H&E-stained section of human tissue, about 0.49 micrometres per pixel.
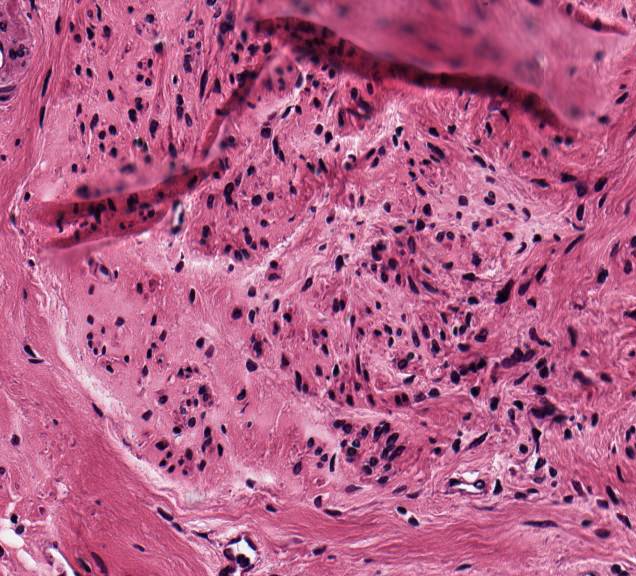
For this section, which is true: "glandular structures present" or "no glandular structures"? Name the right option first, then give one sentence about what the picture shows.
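No glandular structures. No epithelium or glands are present anywhere in the field.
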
